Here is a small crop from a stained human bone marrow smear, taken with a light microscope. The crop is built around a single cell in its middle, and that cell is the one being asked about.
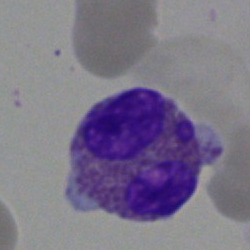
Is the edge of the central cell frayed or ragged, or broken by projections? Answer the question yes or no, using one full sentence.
Yes, this cell's edge is broken by ragged or frayed parts, projections, blebs or tags.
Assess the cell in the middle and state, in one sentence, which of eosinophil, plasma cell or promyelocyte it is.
This particular crop is centered on an eosinophil.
